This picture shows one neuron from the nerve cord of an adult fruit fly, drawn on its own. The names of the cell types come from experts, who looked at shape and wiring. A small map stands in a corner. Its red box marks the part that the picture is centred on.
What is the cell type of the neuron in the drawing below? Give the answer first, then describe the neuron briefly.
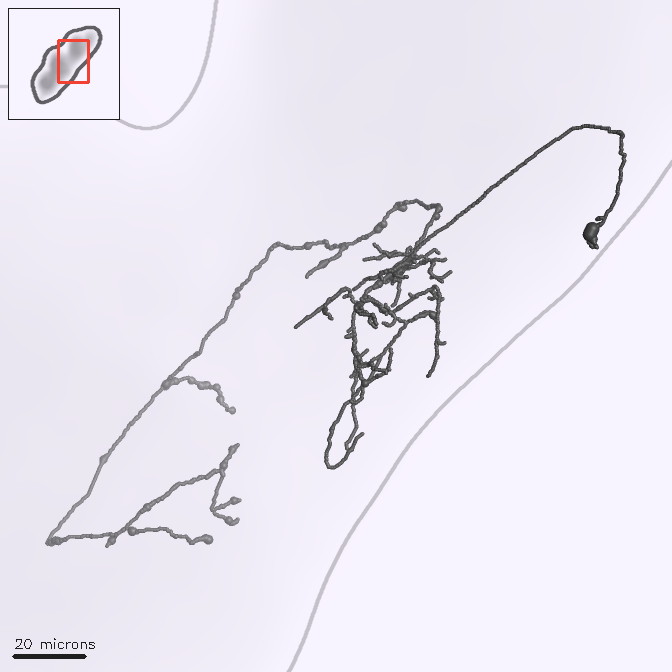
The cell type is IN07B100. It is a nerve-cord intrinsic neuron. From left to right in the picture it spans about 160 microns. Dozens of branch ends can be seen.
